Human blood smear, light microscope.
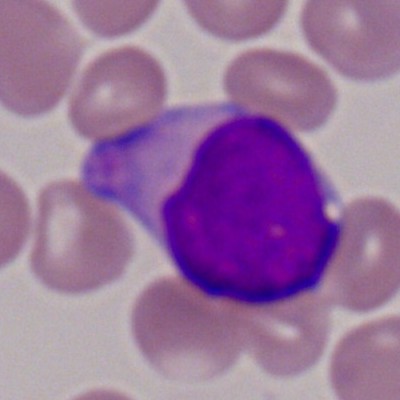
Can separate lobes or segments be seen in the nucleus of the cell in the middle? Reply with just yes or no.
No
